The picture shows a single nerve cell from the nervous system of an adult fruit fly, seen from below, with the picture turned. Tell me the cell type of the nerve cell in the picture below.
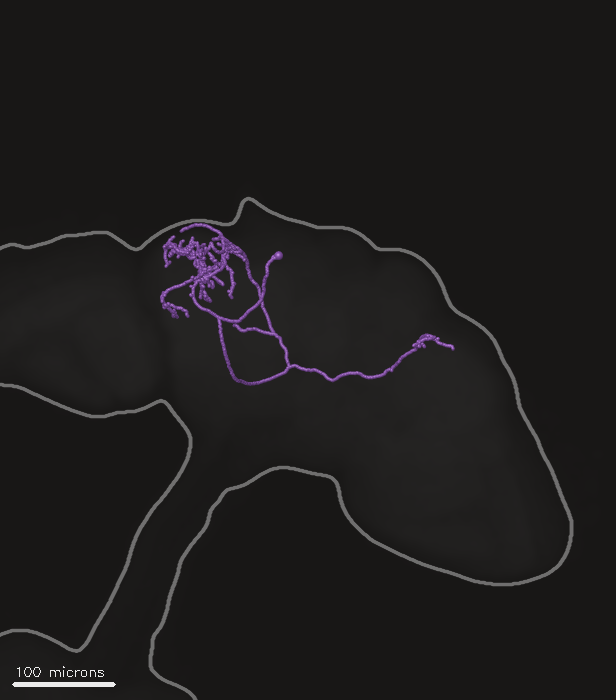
CB2624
